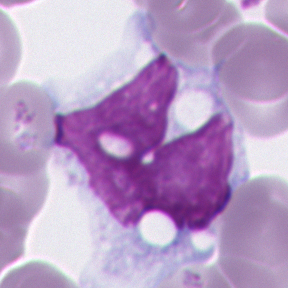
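Monocyte: the nucleus is folded into two broad lobes joined in the middle, with a round clear space inside the left lobe. There's plenty of pale grey-blue cytoplasm around it, holding several round clear vacuoles.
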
